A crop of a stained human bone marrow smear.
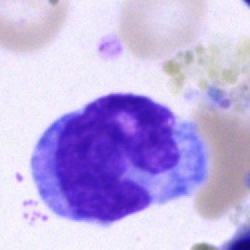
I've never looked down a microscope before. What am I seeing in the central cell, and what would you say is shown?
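Its nucleus is folded, with an indentation on the right side, and occupies most of the cell. The cytoplasm is pale blue-grey and is broadest on the right. This cell is a monocyte.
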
